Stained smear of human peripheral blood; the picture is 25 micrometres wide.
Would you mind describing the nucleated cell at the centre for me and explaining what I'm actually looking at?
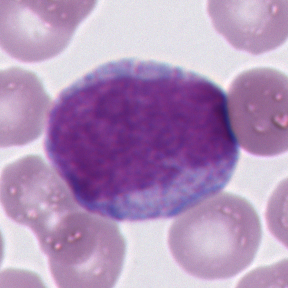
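Looking at the nucleated cell in the middle, I'd put it at about 17 by 14 micrometres. Its nucleus, about 16 by 12 micrometres, takes up roughly 70% of the cell's area. That nucleus sits off-centre and runs right out to the cell's edge on the right. The chromatin looks fine and evenly spread, with no coarse dark clumps. The rim of cytoplasm is at its widest along the bottom of the cell. On the right side, a red cell presses against it. This one is a promyelocyte.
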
